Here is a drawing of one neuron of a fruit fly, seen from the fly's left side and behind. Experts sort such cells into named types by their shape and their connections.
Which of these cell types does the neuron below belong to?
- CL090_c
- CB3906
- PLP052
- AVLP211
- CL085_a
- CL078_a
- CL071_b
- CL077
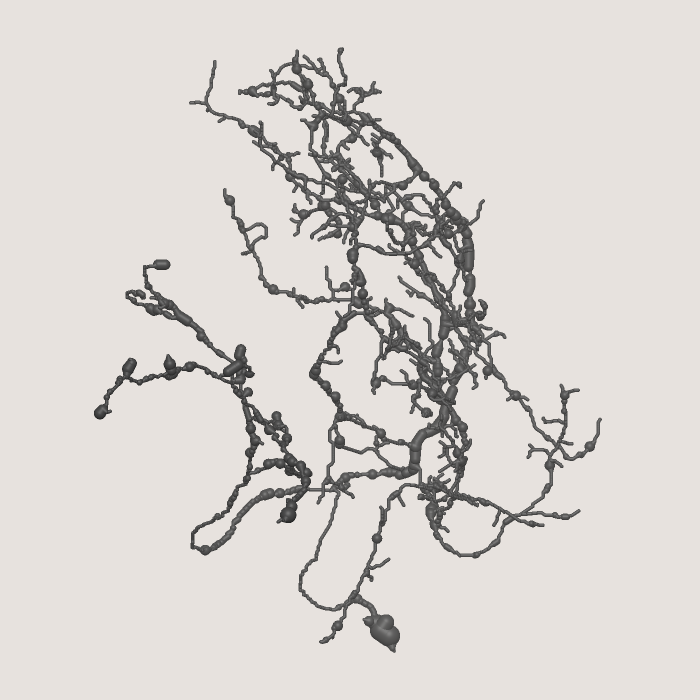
CL077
